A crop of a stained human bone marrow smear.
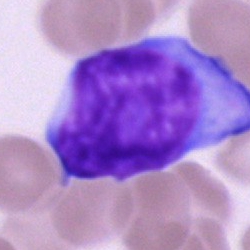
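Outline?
Irregular, angular; pointed corner on right side.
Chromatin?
Deep purple, clumped, paler patches between clumps.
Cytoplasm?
Blue, mostly right of nucleus; no granules visible.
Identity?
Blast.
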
